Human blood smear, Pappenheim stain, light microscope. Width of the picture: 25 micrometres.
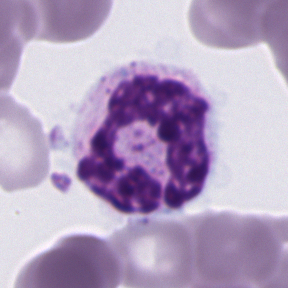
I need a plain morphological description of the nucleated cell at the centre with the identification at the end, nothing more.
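Dark purple chromatin is coarsely clumped. The cytoplasm is pale pinkish-lilac and holds fine, faint granules. A few small purple specks lie within the pale centre of the nuclear ring. Answer: segmented neutrophil.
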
